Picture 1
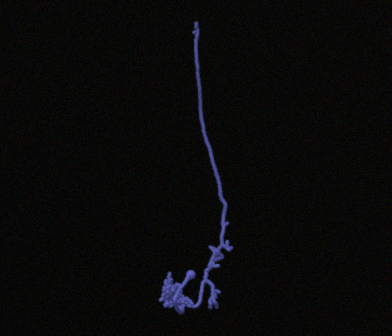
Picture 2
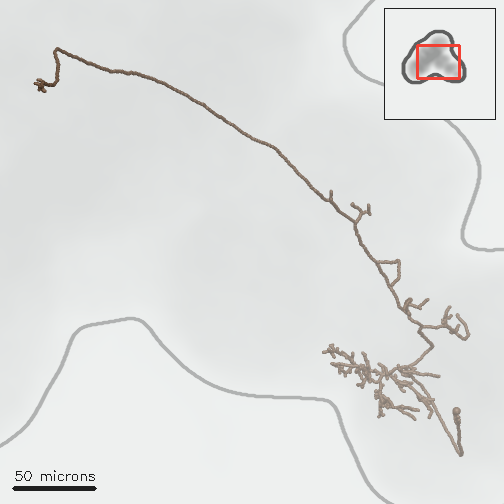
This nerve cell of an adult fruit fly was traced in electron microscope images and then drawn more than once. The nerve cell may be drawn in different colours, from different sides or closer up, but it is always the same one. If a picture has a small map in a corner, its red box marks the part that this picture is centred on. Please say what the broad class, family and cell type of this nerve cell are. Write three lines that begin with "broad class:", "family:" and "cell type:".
broad class: ascending neuron
family: hemilineage 19B
cell type: AN19B098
